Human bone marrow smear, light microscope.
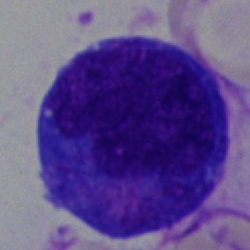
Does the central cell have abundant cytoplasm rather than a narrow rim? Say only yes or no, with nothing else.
No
